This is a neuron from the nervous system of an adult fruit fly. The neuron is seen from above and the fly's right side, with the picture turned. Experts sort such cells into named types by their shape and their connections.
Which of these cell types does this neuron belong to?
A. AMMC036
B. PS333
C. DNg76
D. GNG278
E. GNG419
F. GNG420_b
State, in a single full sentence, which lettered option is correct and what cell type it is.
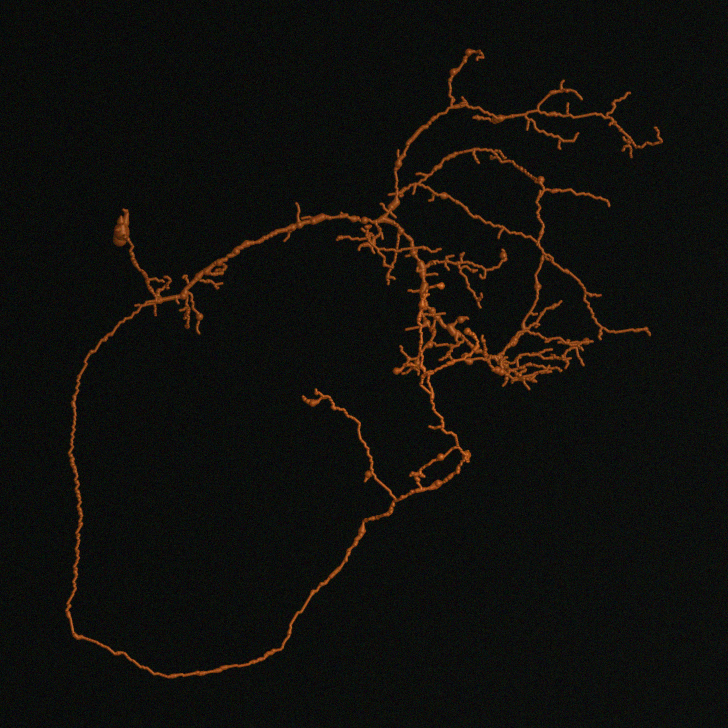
Option A lists AMMC036, and that is the cell type of the neuron.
